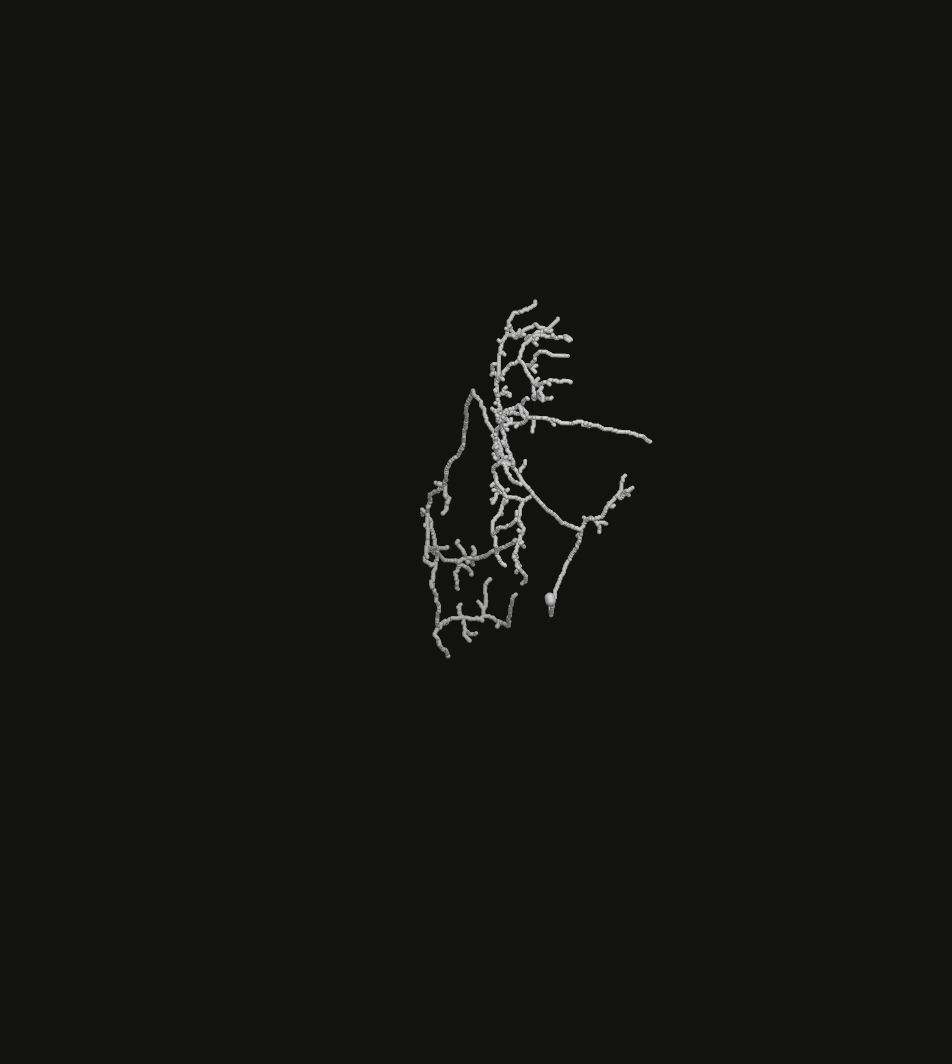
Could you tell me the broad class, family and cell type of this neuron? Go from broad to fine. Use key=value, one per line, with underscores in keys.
broad_class=central-brain intrinsic neuron
family=hemilineage SMPpm1
cell_type=SMP469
